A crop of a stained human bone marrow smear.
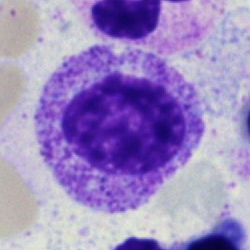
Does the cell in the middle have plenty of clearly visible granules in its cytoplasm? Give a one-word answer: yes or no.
Yes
